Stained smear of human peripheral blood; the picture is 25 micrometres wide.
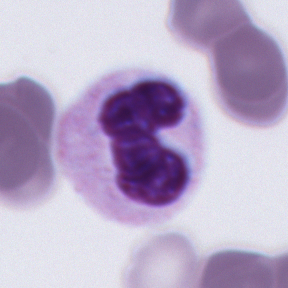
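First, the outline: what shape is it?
Round and smooth.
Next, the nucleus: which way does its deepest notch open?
Toward the right side of the cell.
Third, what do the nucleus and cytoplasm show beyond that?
No nucleoli are visible, and the cytoplasm holds fine, faint pinkish-lilac granules.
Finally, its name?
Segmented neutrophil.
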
